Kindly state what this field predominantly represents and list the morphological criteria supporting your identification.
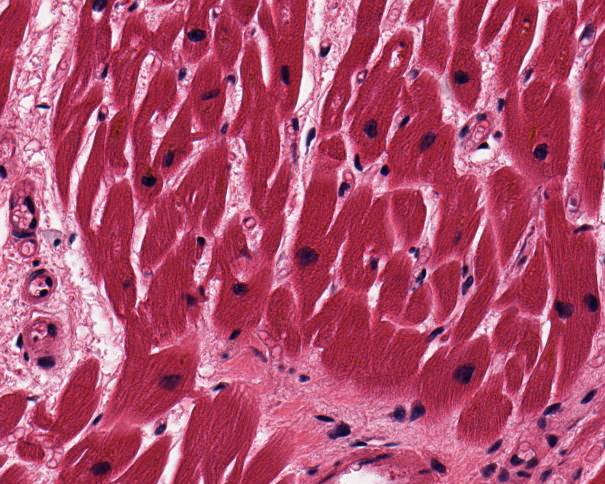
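Myocardium: muscle fibres branching and joining one another across the field.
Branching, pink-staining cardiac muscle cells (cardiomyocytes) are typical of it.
Cytoplasm a deep, even pink-red.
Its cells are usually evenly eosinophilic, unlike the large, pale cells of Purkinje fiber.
Between fibres: thin strands of pale connective tissue with small dark elongated nuclei.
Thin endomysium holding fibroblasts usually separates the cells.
Narrow white clefts separate many fibres.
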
